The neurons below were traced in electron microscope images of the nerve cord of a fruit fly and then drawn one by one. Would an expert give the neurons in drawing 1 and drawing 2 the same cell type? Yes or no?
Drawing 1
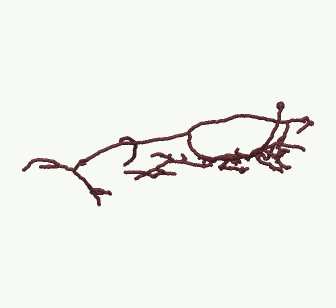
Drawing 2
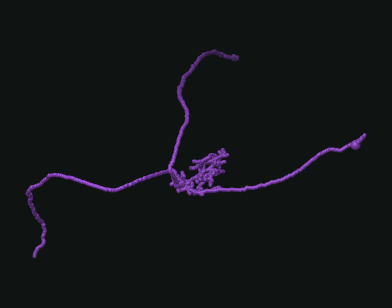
no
